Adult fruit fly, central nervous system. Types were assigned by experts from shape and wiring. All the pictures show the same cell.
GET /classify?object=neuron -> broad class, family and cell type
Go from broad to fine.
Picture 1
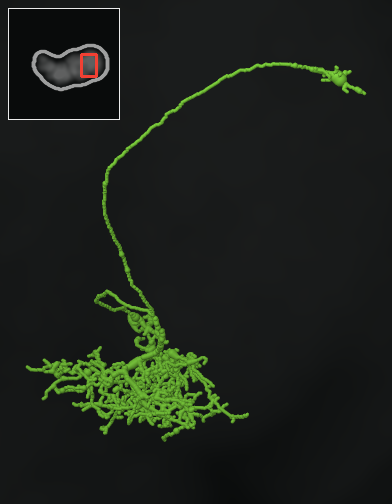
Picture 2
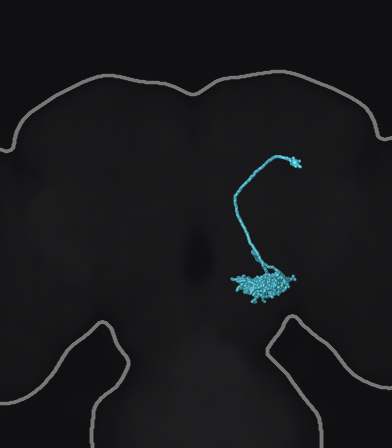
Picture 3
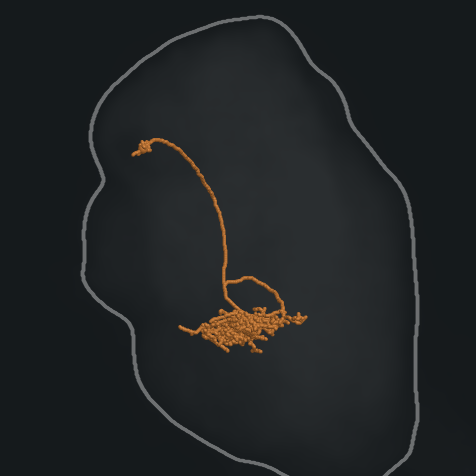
central-brain intrinsic neuron; hemilineage WEDd1; SAD004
